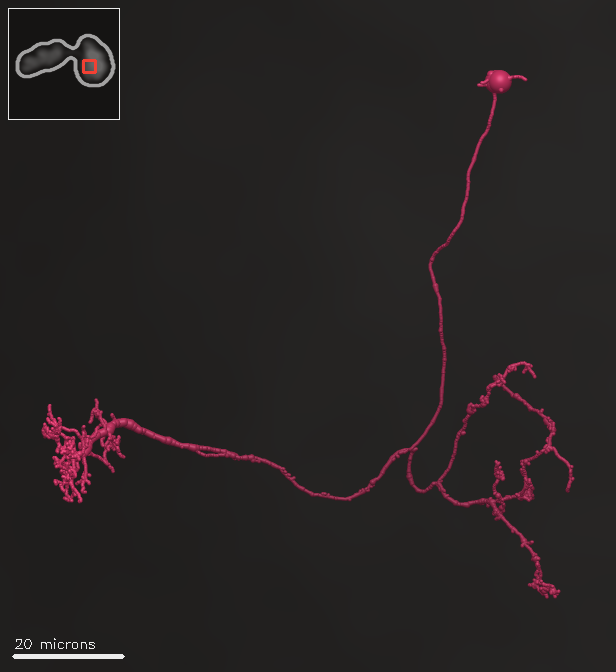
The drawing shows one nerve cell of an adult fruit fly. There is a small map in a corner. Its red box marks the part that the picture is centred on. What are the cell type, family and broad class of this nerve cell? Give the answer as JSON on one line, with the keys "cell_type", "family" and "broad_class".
{"cell_type": "LC12", "family": "LC", "broad_class": "visual projection neuron"}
